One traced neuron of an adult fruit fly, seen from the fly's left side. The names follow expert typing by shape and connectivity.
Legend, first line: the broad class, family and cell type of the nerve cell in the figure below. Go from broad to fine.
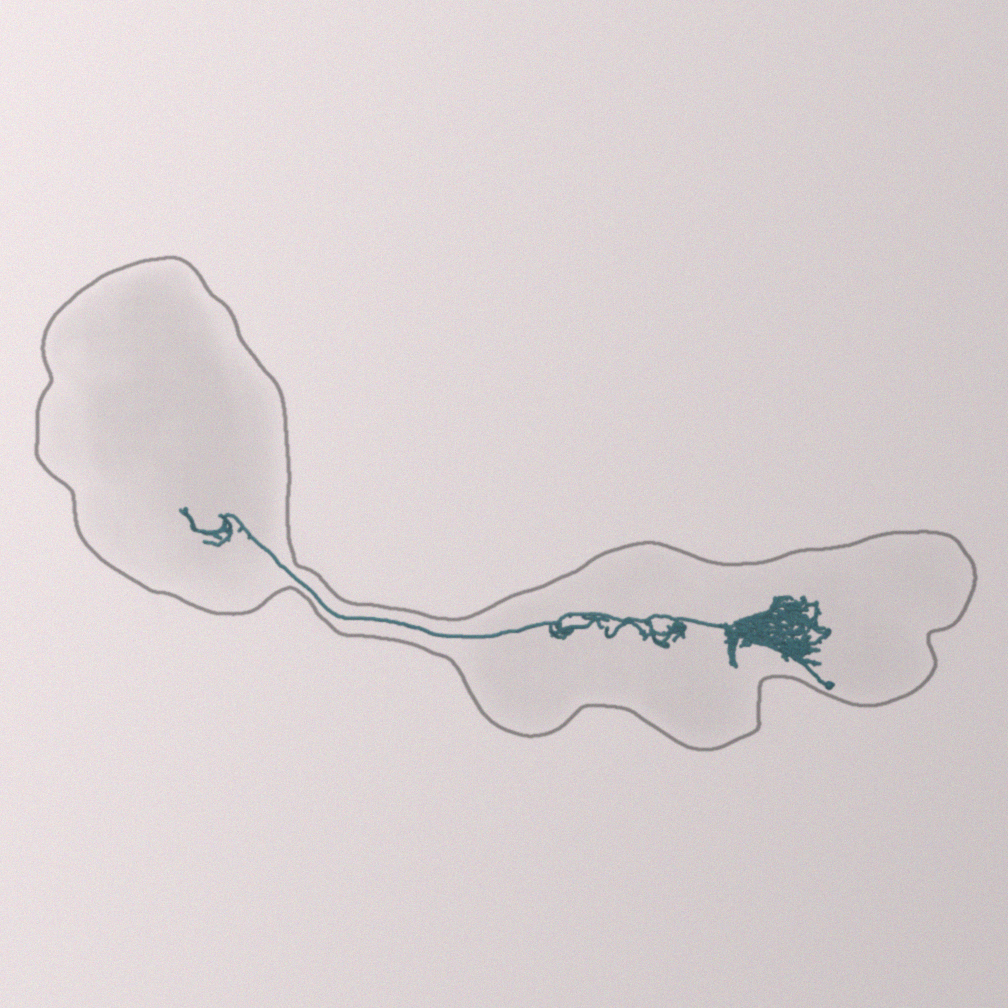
ascending neuron; hemilineage 08B; AN08B015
